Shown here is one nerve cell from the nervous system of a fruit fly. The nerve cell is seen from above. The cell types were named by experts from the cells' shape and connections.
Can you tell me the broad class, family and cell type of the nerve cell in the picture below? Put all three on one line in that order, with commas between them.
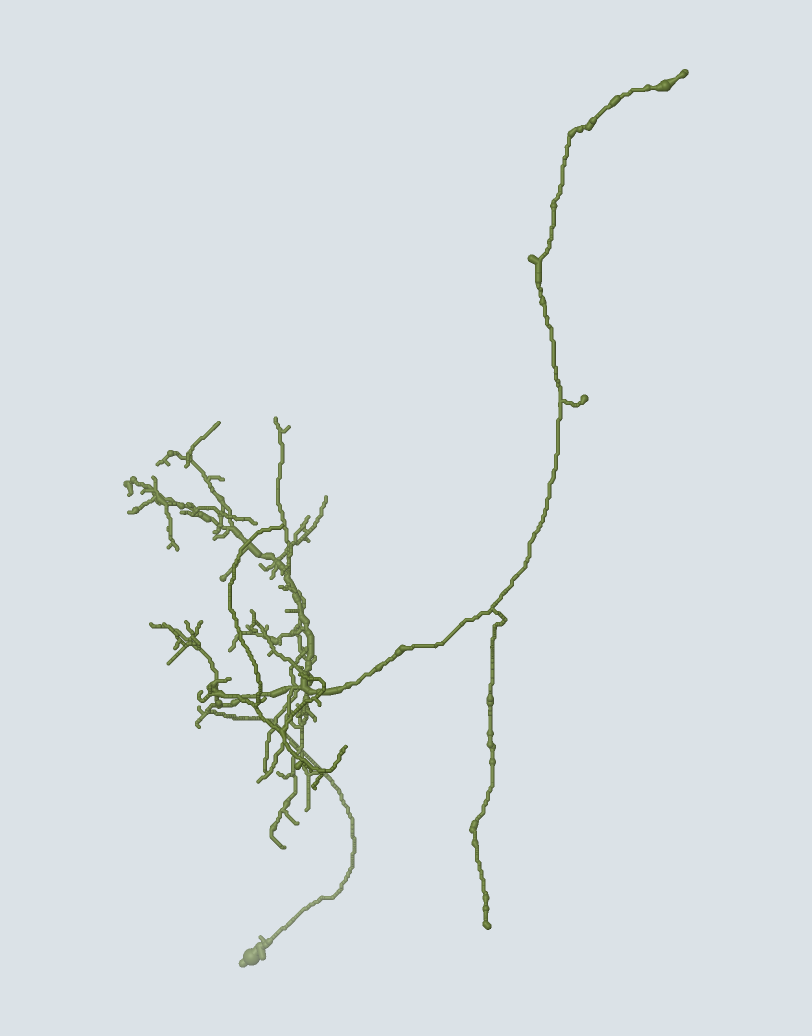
nerve-cord intrinsic neuron, hemilineage 06A, IN06A057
